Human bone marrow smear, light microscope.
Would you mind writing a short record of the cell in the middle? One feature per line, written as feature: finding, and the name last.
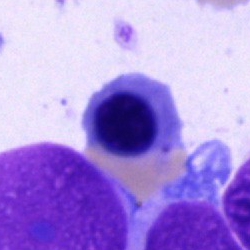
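Chromatin: dark purple and dense
Nucleolus: none visible in the nucleus
Cytoplasm: a pale, weakly stained zone just below the nucleus
Outline: irregular, with angular corners rather than smoothly round
Name: erythroblast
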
